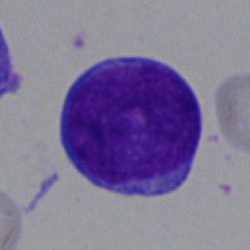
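Blast, central cell. Round, with a smooth outline. Chromatin finely granular and evenly spread, without coarse clumps. Cytoplasm deep blue, a thin rim slightly wider at the bottom of the cell.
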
